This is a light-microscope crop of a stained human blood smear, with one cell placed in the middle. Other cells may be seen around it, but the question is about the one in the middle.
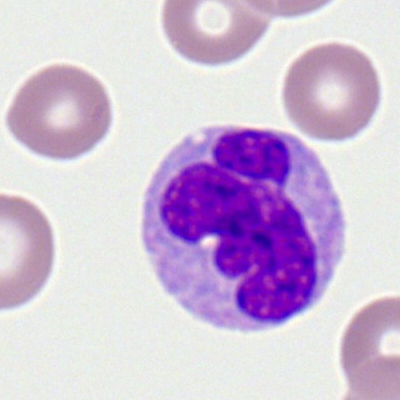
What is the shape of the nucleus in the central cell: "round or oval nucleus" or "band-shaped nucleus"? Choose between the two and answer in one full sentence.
It is a curved band, without separate lobes, that the nucleus forms.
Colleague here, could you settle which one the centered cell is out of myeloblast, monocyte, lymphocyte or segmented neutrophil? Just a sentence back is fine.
The middle cell in this particular crop is a monocyte.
